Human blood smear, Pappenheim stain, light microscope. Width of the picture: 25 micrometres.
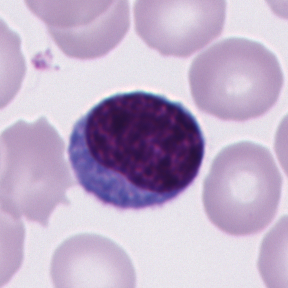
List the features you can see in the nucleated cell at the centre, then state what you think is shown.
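Outline first: smooth and rounded, with no surface projections. Size next: about 12 by 10 micrometres. The nucleus is oval, lies off-centre toward the upper right and takes up about 70% of the cell's area. Its chromatin is dense and coarsely clumped. Last, the cytoplasm forms a crescent along the lower-left side. This is a typical lymphocyte.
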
